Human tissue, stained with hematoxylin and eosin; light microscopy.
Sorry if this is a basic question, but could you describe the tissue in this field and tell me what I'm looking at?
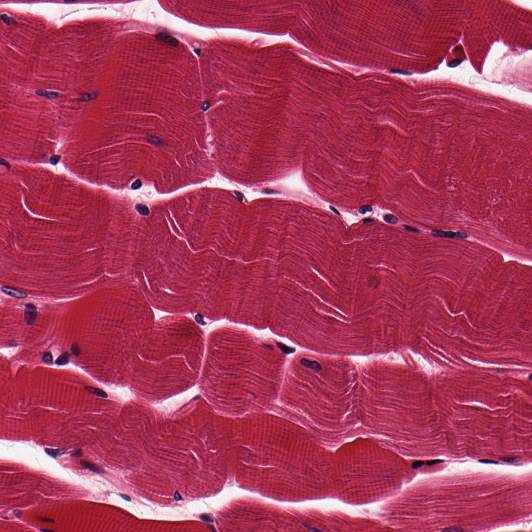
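Fine transverse cross-striations run across the fibres throughout. Their nuclei are small, dark and flattened, drawn out along the fibre length, and sit at the fibre margins rather than centrally. The cytoplasm takes a deep, even pink-red stain. This is skeletal muscle.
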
